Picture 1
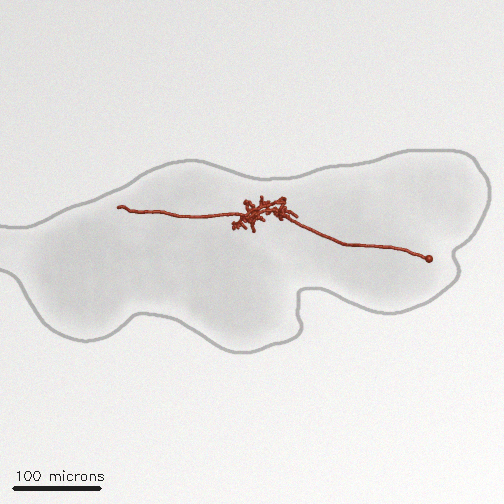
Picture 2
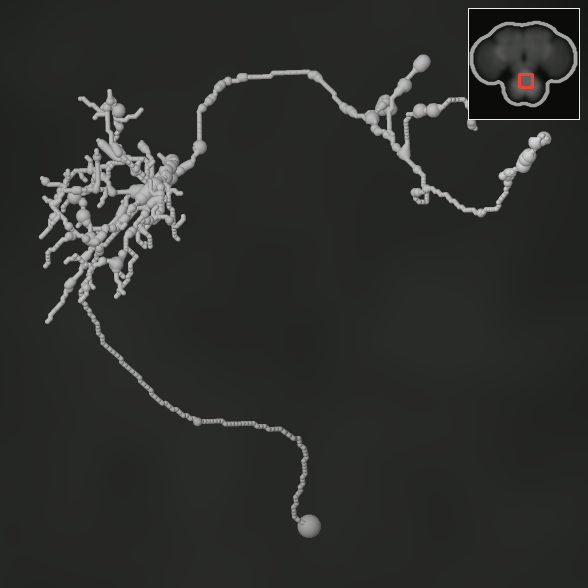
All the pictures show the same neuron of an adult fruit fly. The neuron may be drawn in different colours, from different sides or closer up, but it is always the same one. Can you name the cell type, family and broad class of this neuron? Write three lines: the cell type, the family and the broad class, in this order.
IN06A125
hemilineage 06A
nerve-cord intrinsic neuron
